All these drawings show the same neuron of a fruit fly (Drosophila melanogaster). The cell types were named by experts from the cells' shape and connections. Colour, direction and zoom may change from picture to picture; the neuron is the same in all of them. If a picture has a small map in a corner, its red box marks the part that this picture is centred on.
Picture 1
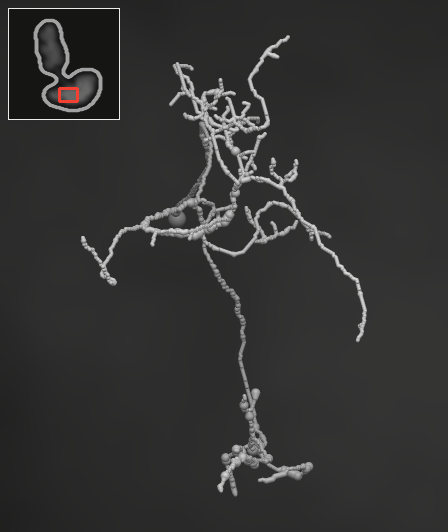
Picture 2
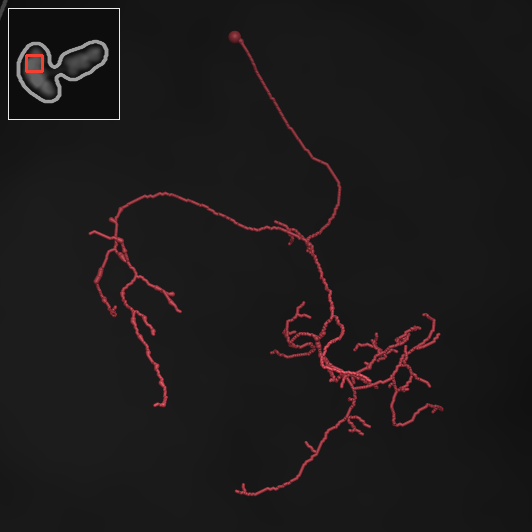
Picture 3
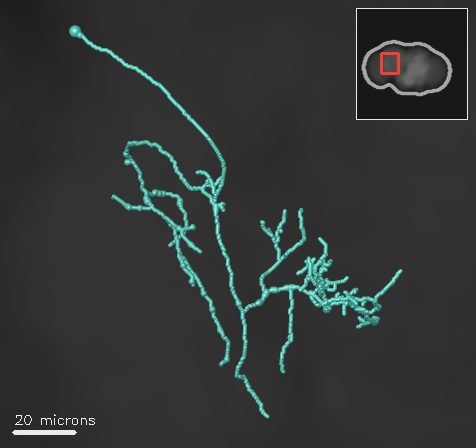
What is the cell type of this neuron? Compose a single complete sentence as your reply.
The cell type name PLP158 applies to this neuron.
